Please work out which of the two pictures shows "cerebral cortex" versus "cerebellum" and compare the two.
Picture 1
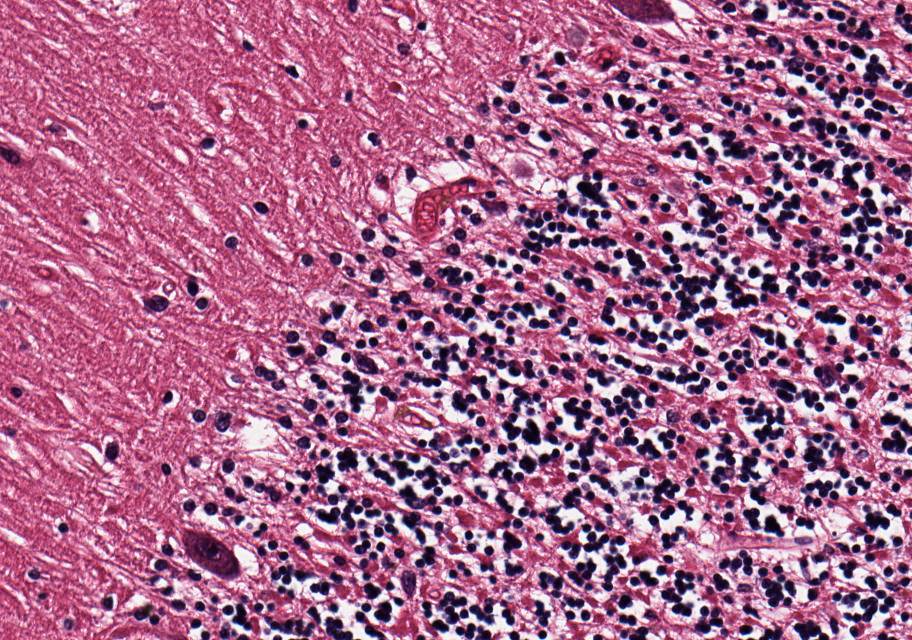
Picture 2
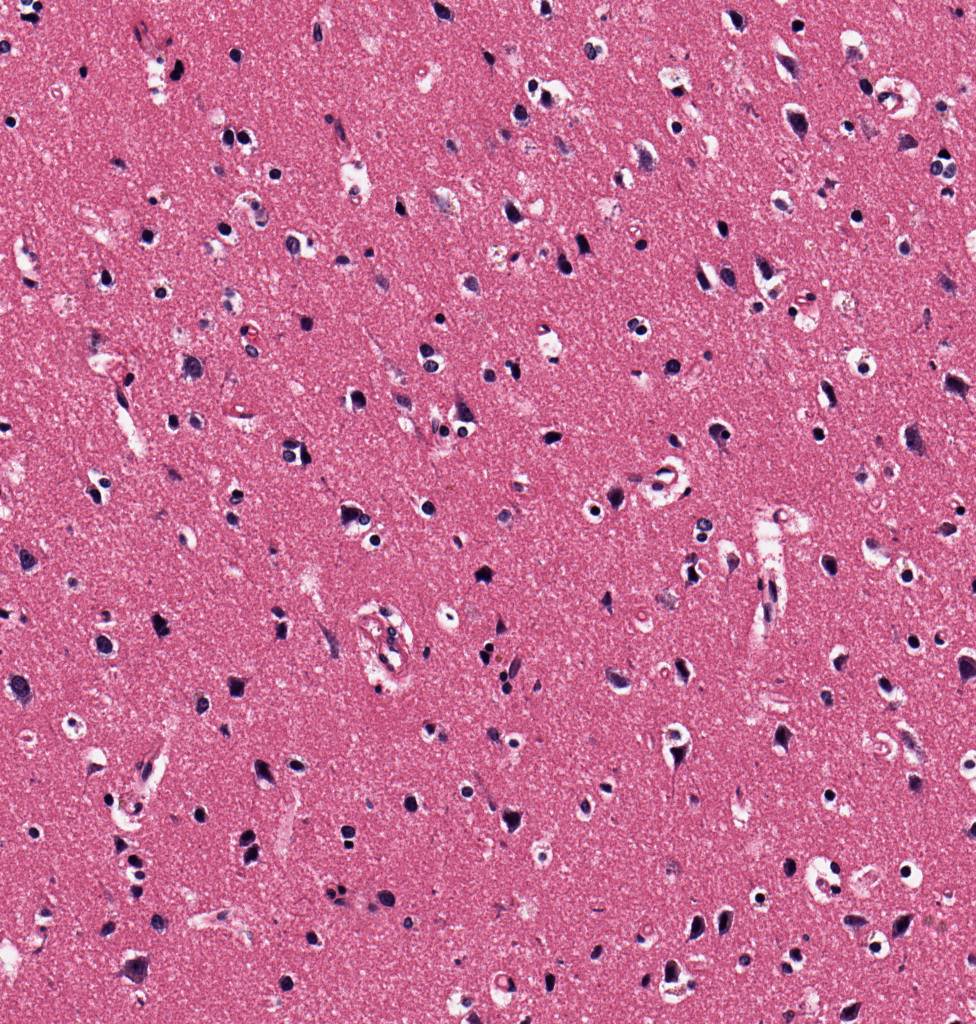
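So: the cerebellum is picture 1, the cerebral cortex picture 2. In picture 1 an oblique boundary separates a pale pink, sparsely nucleated left region from a right region crowded with small, round, dark nuclei, scant cytoplasm, small clear spaces and thin pink fibrillary strands. A large neuron with abundant purple cytoplasm sits at the lower left, near that boundary. Picture 2 instead is uniformly finely granular pink, with cells scattered singly and fairly evenly: mostly small ones with round, dark nuclei, plus larger triangular cells tapering into a single process.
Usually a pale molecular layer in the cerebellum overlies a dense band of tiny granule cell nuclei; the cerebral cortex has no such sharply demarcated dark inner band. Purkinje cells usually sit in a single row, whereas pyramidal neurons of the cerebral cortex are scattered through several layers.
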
